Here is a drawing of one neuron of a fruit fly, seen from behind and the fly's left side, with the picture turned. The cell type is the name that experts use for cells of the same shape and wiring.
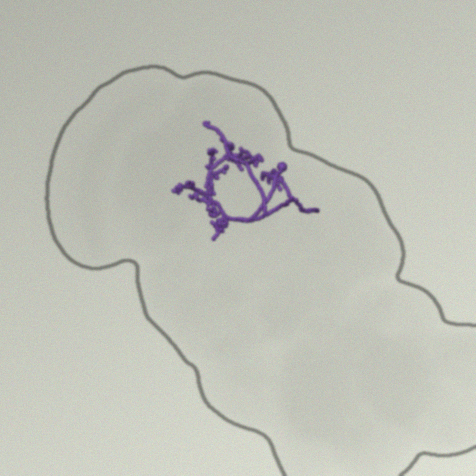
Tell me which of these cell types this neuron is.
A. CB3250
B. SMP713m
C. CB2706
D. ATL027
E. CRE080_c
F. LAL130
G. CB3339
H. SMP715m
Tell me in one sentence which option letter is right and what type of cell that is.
The cell identity of the neuron is CB3250, given in option A.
